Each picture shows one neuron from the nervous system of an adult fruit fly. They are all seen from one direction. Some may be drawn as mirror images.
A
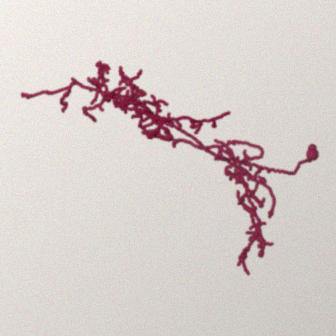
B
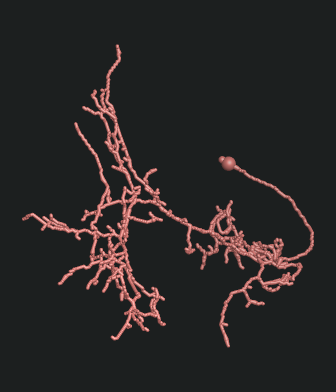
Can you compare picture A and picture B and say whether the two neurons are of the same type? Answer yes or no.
yes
